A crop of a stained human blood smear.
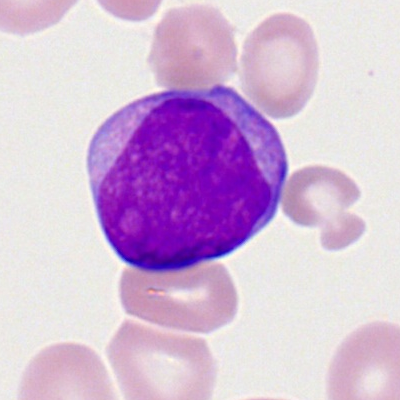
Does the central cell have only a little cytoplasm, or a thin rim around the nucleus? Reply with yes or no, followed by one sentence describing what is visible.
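Yes. The nucleus is a single unlobed mass that fills most of the cell.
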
